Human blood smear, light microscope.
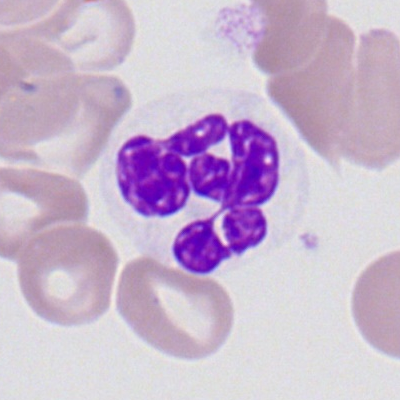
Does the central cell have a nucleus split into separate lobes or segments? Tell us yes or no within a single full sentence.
Yes, in this cell the nucleus is divided into lobes or segments.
